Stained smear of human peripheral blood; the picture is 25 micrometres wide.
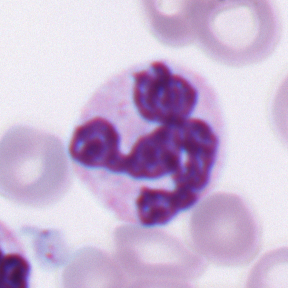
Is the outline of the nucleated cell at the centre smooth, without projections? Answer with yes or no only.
Yes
